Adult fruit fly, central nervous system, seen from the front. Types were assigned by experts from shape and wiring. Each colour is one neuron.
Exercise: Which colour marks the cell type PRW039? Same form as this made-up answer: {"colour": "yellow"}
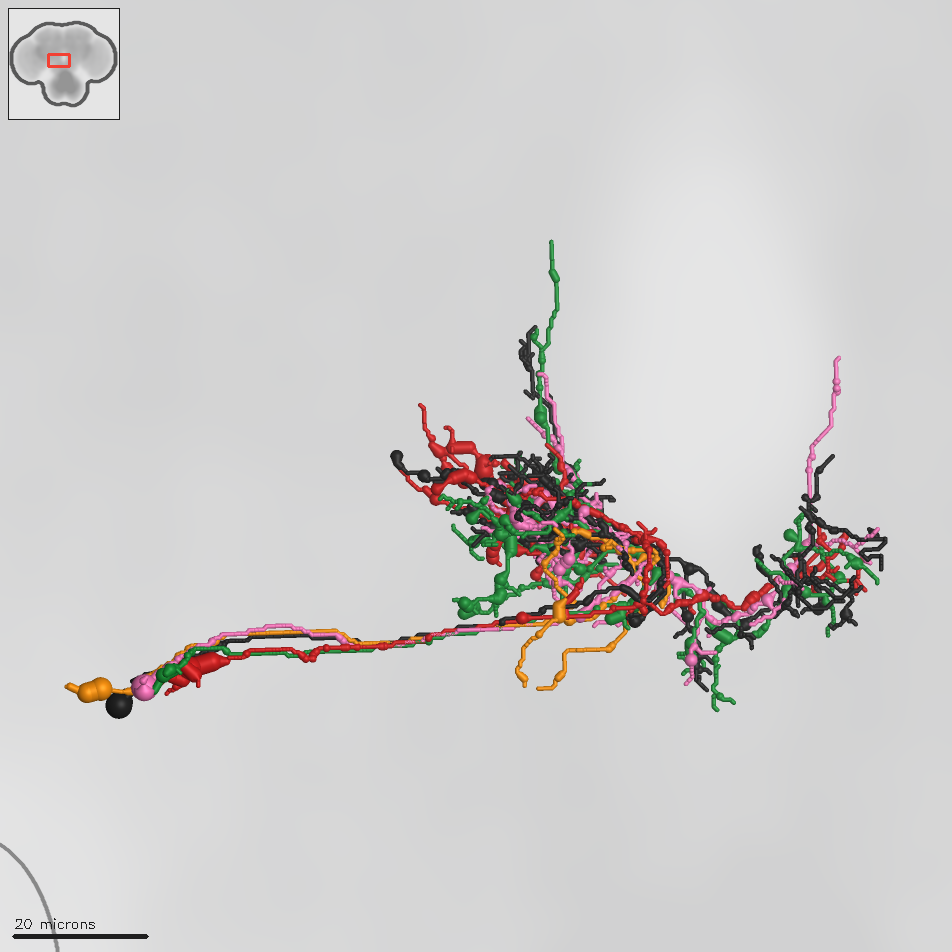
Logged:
{"colour": "orange"}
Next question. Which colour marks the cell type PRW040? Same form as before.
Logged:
{"colour": "red"}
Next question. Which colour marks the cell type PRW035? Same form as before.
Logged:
{"colour": "green"}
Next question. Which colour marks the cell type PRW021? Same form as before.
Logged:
{"colour": "pink"}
